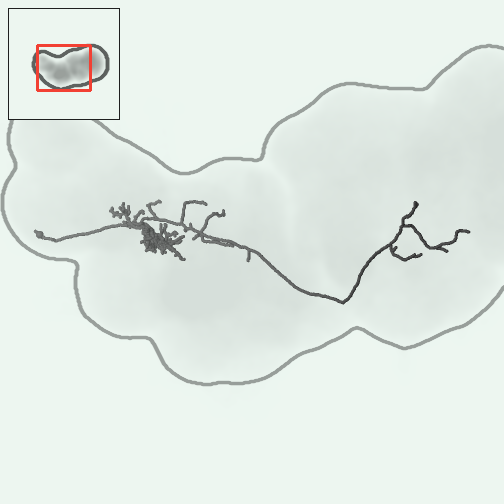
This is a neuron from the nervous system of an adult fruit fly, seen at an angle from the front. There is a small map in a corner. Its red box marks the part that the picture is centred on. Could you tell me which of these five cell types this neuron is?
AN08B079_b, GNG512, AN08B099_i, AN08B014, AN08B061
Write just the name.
AN08B079_b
